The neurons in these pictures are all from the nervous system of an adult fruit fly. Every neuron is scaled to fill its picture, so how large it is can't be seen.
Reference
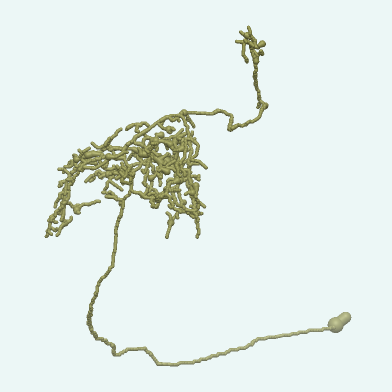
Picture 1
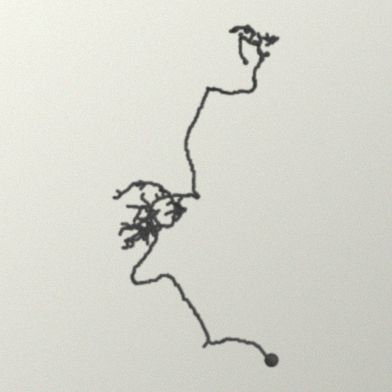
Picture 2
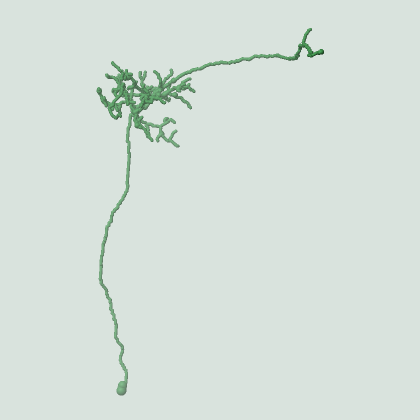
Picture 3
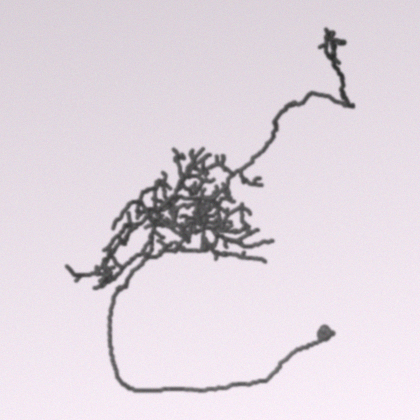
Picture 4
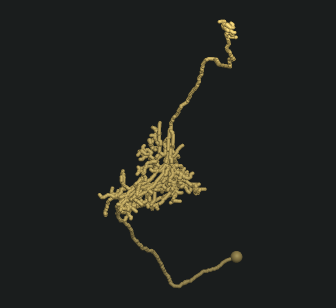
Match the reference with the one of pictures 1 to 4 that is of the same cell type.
Picture 4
